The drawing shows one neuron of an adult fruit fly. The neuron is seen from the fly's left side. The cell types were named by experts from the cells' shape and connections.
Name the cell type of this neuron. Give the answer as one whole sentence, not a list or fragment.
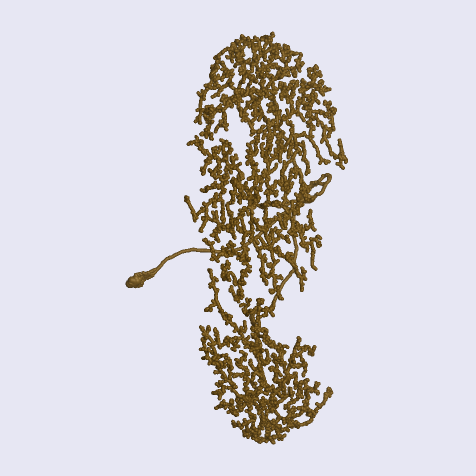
The type assigned to this neuron is Li29.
